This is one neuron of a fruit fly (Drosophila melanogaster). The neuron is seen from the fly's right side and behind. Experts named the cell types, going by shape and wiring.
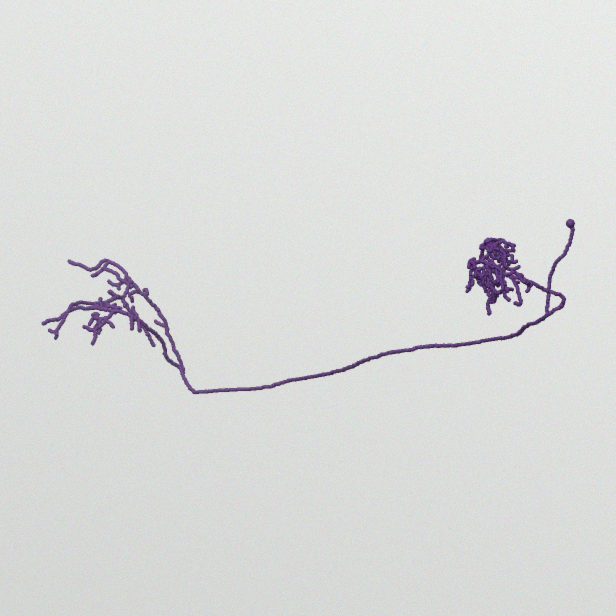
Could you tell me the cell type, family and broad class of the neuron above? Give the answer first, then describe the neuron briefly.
It is of cell type LC14b. The family is hemilineage VPNp1_lateral. Its broad class is optic-lobe intrinsic neuron. Dozens of branch ends can be seen. As drawn here it is more than twice as wide as it is tall.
